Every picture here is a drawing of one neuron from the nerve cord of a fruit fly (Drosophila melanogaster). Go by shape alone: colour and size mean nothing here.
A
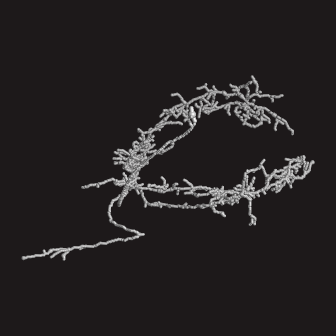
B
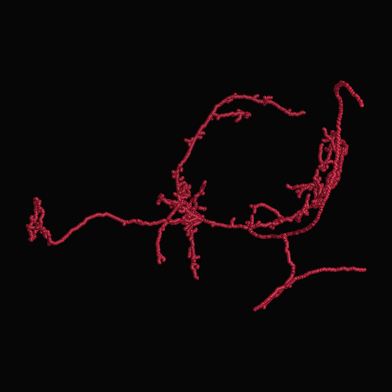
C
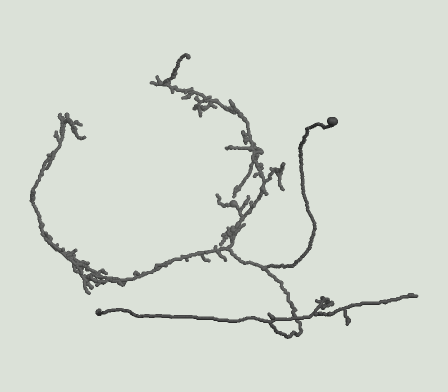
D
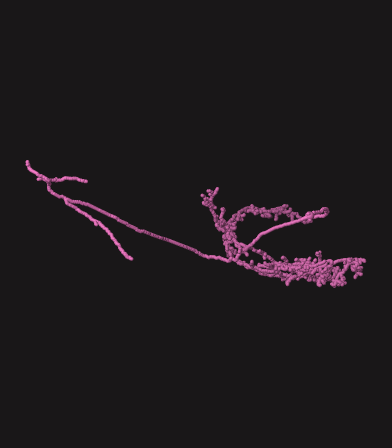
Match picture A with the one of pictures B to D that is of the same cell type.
Picture B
